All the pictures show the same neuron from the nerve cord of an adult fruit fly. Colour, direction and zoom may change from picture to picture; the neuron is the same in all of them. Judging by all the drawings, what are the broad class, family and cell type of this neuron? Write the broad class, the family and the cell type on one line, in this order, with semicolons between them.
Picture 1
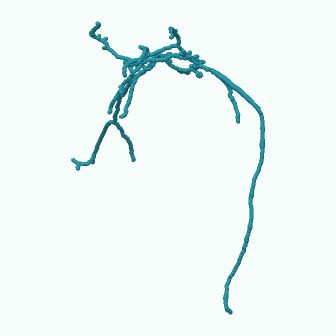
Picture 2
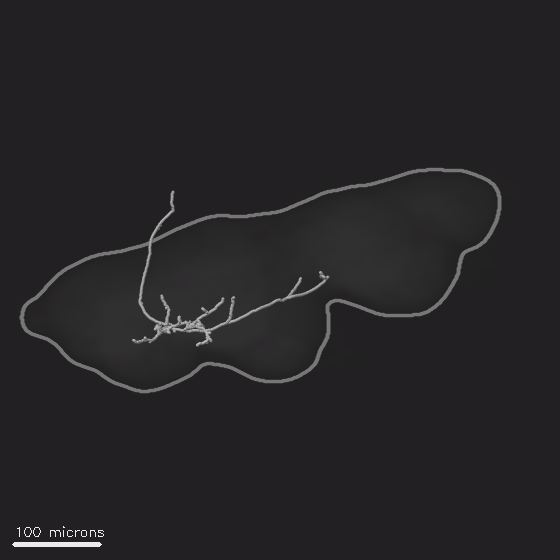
sensory neuron entering the nerve cord; class mechanosensory tactile; SNta10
